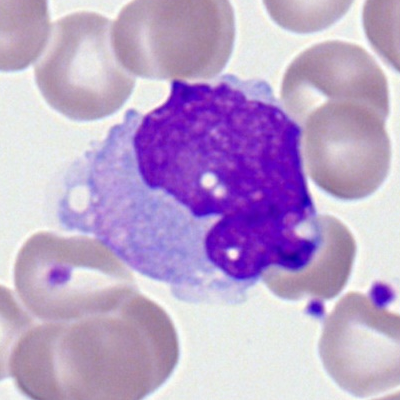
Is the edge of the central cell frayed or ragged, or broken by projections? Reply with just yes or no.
Yes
